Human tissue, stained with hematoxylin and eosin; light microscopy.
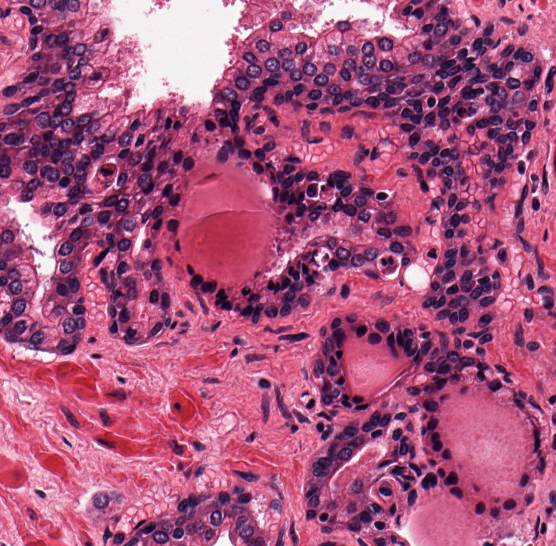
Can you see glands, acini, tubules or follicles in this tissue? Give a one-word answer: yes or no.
Yes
